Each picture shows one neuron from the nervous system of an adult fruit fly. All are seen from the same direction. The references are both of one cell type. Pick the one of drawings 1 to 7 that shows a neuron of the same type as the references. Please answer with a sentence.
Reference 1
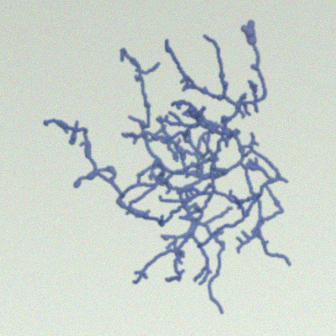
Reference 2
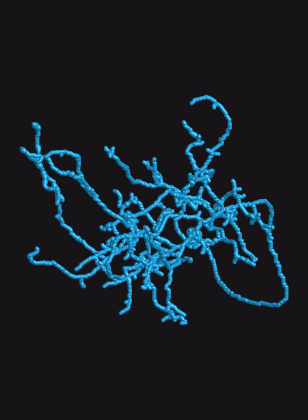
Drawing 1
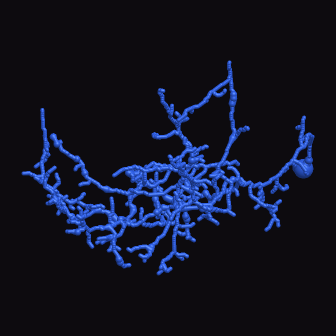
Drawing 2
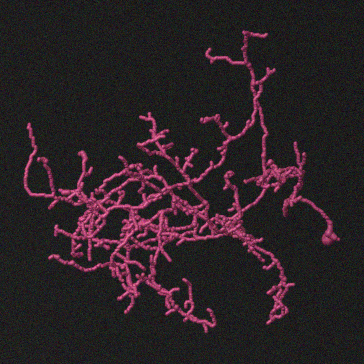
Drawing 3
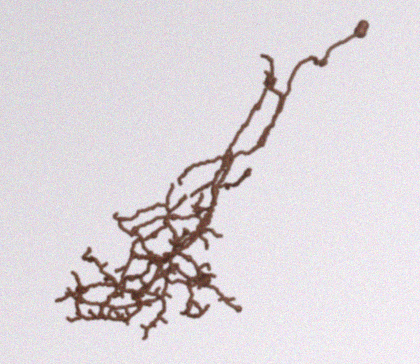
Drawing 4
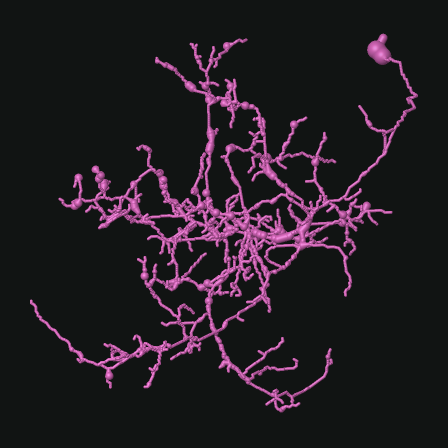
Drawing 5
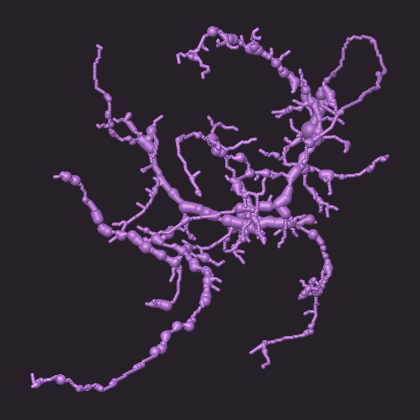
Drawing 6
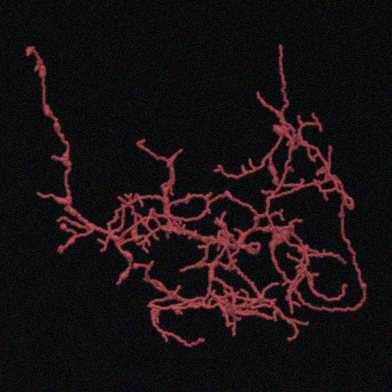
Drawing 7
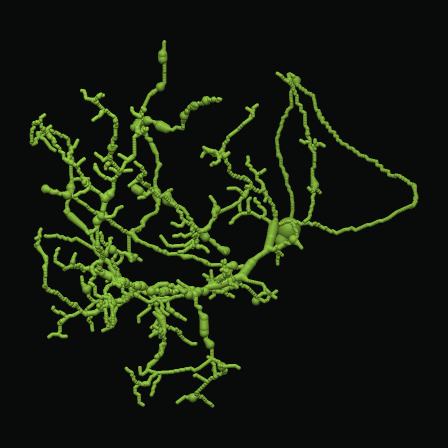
Drawing 6 shows a neuron of the same cell type.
